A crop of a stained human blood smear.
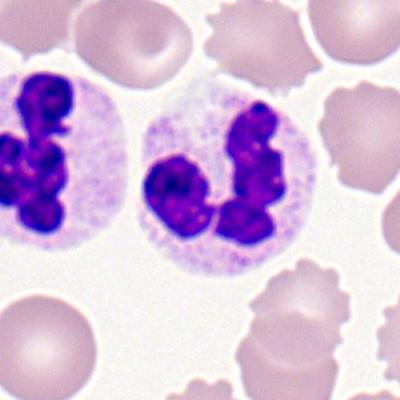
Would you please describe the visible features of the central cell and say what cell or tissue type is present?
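A smooth, round outline encloses this cell. Its nucleus is divided into three lobes, and no nucleoli are visible. The cytoplasm holds fine, faint lilac granules. This is a segmented neutrophil.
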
